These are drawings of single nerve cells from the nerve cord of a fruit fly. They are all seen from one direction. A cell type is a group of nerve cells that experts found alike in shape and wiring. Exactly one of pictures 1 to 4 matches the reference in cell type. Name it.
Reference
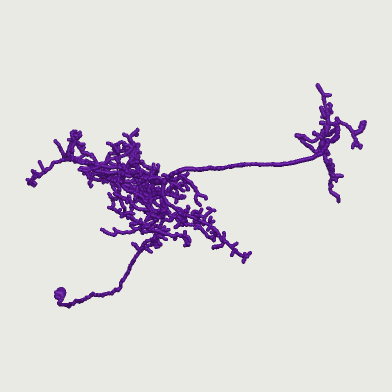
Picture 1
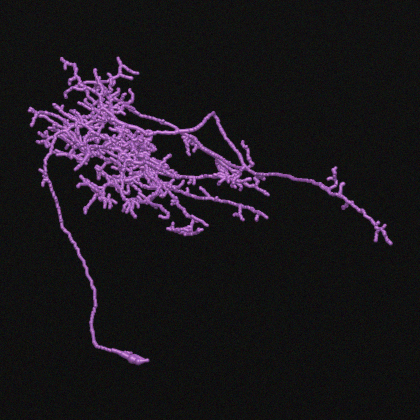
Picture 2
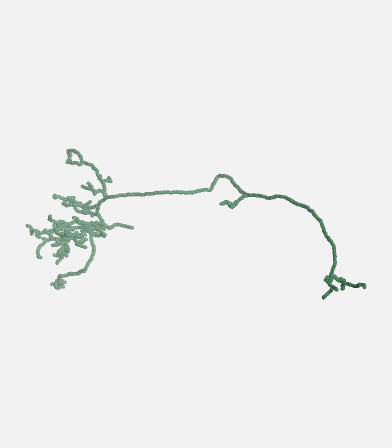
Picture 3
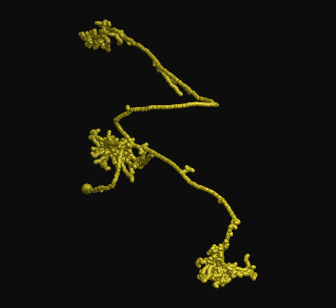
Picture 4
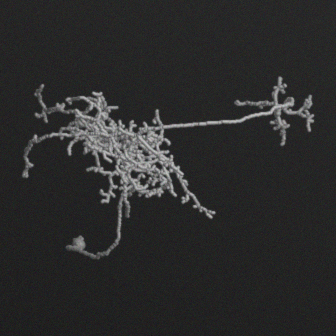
Picture 4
